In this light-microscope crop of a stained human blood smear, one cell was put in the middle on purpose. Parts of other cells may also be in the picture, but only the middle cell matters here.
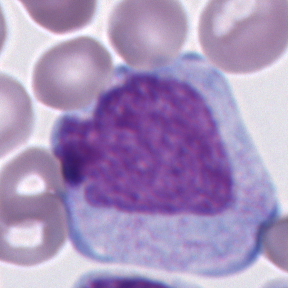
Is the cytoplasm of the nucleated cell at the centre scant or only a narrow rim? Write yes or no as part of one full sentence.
No, its cytoplasm is plentiful, not scant.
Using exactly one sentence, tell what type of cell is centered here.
The center cell of this crop is a promyelocyte.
